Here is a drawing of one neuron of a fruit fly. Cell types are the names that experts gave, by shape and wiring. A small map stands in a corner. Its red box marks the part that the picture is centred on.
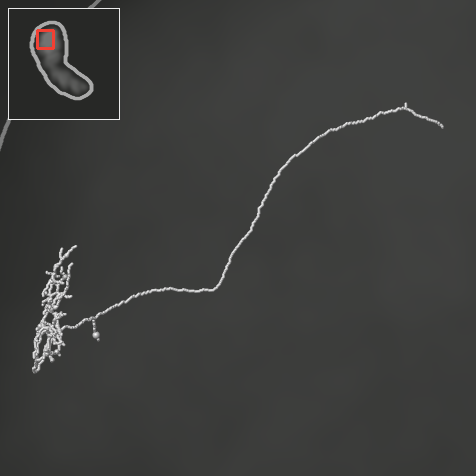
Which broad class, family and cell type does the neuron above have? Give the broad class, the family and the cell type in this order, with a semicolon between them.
visual projection neuron; MeVP; MeVP2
